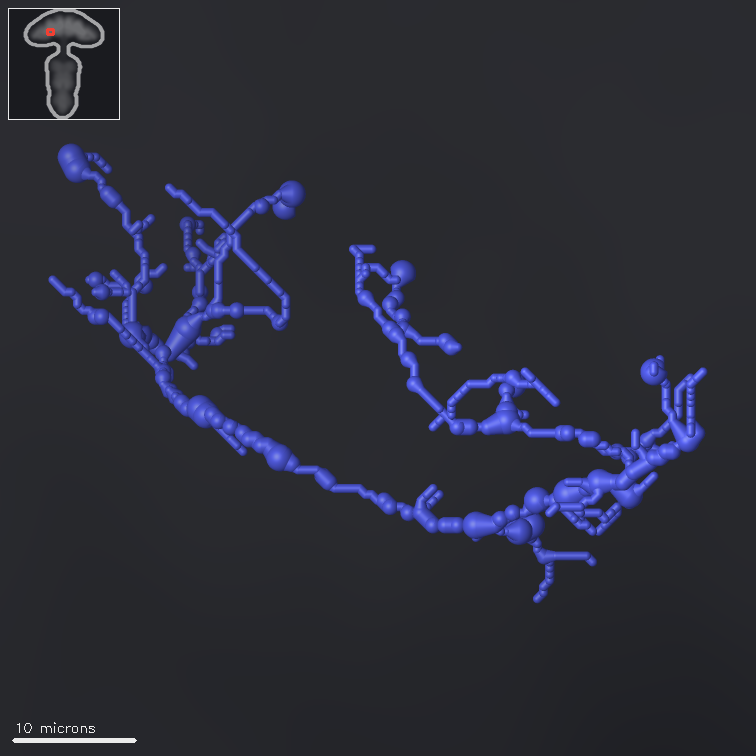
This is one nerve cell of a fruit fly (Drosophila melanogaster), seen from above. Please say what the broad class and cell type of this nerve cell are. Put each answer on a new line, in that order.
central-brain intrinsic neuron
SMP237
